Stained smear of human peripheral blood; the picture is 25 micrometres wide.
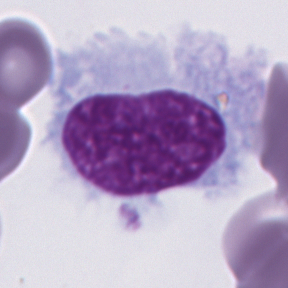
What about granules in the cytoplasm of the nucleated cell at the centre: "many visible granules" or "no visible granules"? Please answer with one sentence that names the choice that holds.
Within its cytoplasm there is no visible granule.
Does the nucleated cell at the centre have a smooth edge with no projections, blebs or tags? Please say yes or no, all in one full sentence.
No, the outline of this cell is ragged or frayed, or it has projections, blebs or tags.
